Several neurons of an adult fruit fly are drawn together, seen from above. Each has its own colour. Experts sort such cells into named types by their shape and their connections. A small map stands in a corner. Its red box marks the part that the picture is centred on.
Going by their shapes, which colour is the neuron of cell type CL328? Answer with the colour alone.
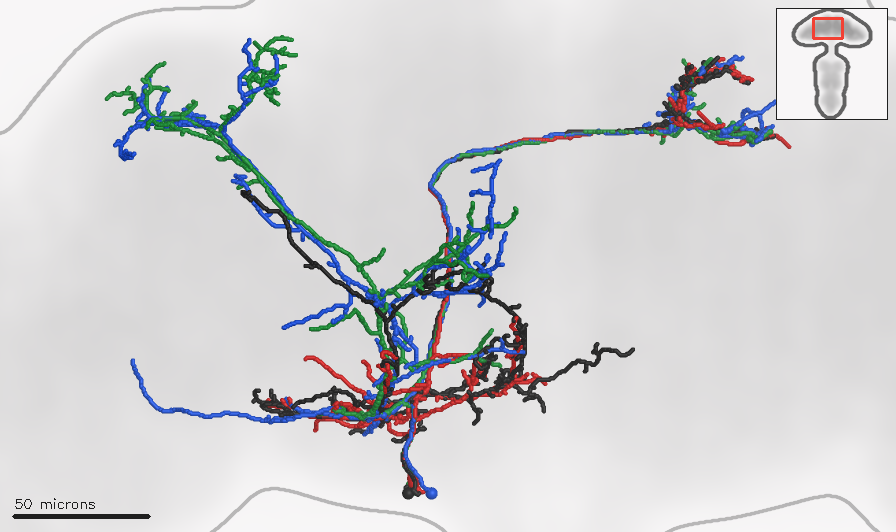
green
